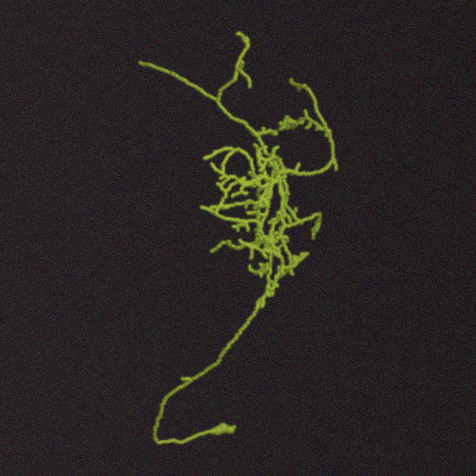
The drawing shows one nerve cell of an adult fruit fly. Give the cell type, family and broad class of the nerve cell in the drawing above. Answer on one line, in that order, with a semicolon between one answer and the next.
IN03B085; hemilineage 03B; nerve-cord intrinsic neuron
